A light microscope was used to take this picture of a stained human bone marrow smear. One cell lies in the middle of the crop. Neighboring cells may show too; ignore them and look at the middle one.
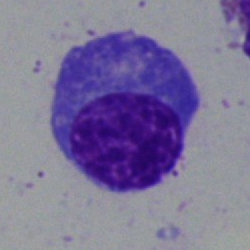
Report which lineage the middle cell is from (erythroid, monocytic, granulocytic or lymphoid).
lymphoid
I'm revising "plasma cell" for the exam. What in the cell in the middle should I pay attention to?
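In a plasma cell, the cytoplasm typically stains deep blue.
Here the cytoplasm is plentiful and deep blue, which fits the plasma cell. The chromatin is coarse and clumped, dark purple with lighter gaps between the clumps. A paler zone lies in the cytoplasm just above the nucleus, and the rounded outline has a slightly uneven upper edge.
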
